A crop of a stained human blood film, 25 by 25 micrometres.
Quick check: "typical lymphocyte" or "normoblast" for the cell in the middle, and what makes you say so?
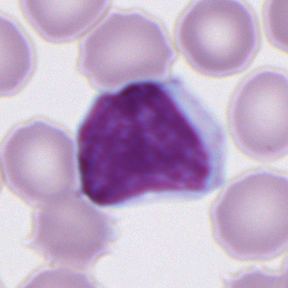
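This one is a typical lymphocyte. What settles it is the colour of the cytoplasm: the thin rim around the nucleus is pale blue, and it is widest on the right side of the cell.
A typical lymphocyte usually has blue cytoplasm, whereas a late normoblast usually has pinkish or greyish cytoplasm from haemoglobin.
Now look at the nucleus: its chromatin is dense and dark purple, with coarse clumps and paler streaks running between them, and no nucleolus can be made out. It measures about 12 micrometres across in a cell of about 13 micrometres, so it takes up about 80% of the cell's area. Notice too that the outline is angular, roughly polygonal rather than round.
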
